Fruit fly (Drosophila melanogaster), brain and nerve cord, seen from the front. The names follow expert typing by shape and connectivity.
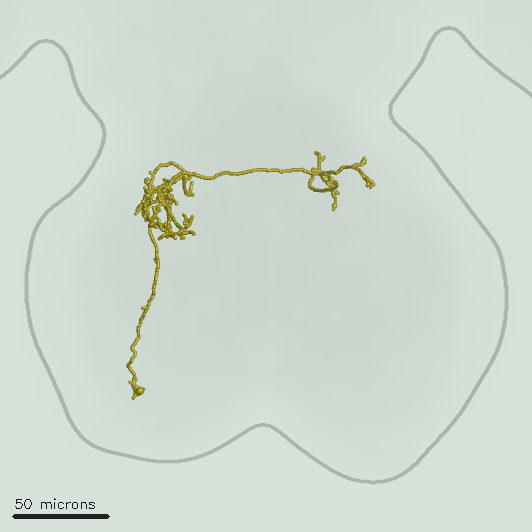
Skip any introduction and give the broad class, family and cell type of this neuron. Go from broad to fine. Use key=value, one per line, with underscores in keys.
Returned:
broad_class=nerve-cord intrinsic neuron
family=hemilineage 06A
cell_type=IN06A067_d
